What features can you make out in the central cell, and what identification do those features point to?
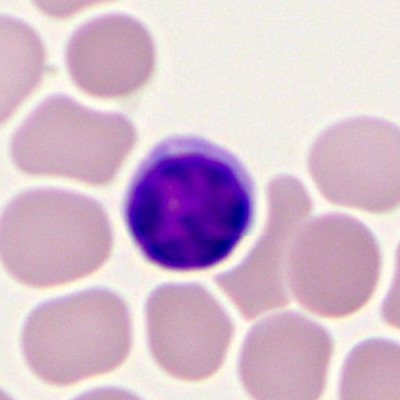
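Notice how round and smooth this cell's outline is. Its chromatin is dark purple and densely clumped. Now check the cytoplasm: there are no granules in it. Nor are any vacuoles visible there. What you are looking at is a lymphocyte.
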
